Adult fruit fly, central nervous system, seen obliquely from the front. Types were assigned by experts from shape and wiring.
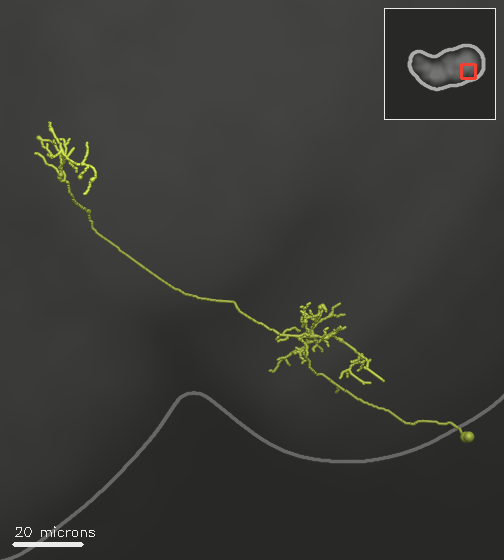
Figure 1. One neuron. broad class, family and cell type: optic-lobe intrinsic neuron; Tm; Tm38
